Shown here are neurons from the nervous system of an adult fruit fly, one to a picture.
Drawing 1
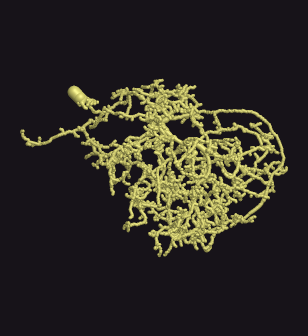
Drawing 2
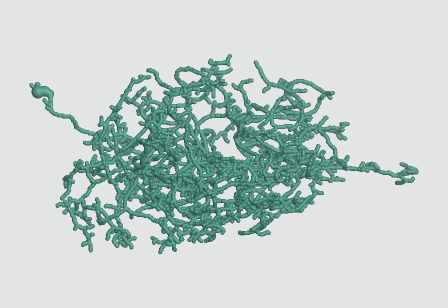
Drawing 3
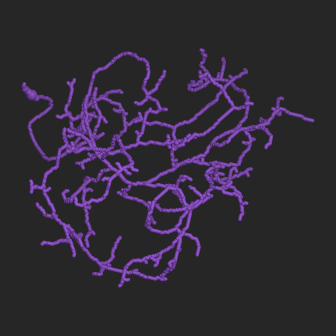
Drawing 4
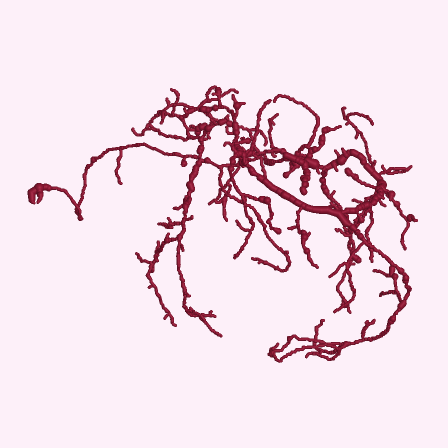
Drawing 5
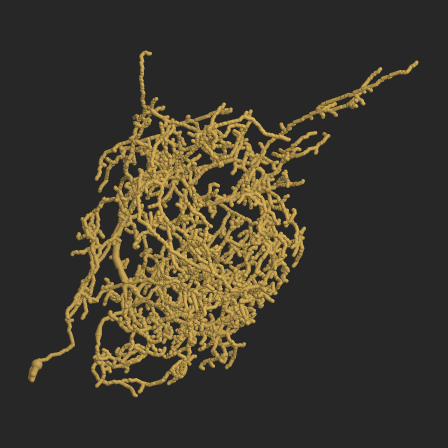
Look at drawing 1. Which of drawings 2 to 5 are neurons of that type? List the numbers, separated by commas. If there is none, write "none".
2, 5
